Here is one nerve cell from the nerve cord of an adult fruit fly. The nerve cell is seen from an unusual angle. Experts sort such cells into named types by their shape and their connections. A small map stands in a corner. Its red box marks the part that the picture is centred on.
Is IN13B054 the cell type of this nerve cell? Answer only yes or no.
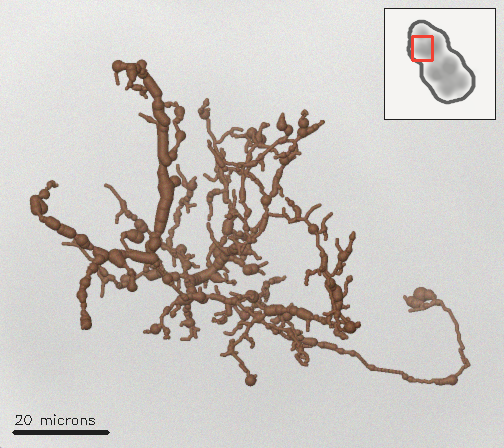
yes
